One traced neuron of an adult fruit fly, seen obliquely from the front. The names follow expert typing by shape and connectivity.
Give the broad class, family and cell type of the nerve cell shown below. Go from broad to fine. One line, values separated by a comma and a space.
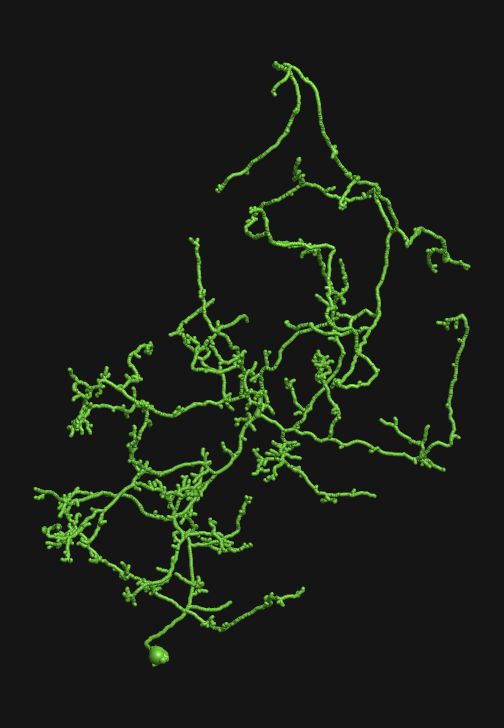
nerve-cord intrinsic neuron, hemilineage 04B, IN04B055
